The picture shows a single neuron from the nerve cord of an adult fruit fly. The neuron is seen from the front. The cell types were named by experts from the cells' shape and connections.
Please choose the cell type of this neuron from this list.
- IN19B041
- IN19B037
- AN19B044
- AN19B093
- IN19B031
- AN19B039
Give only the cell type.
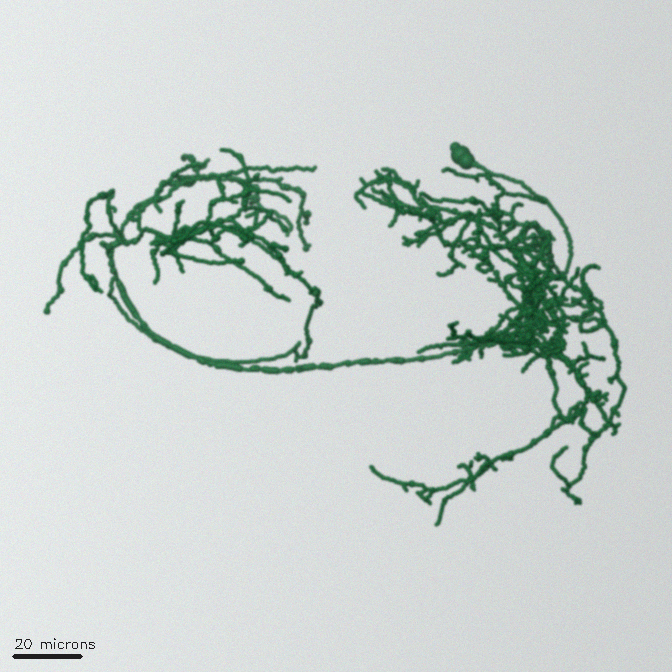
IN19B031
